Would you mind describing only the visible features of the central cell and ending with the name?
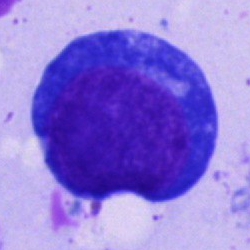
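Outline: roughly round and smooth, with a shallow notch at the bottom edge. Nucleus: off-centre, toward the lower left. Cytoplasmic rim: widest above the nucleus. A paler patch lies in the cytoplasm at the upper right of the nucleus. Name: proerythroblast.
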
